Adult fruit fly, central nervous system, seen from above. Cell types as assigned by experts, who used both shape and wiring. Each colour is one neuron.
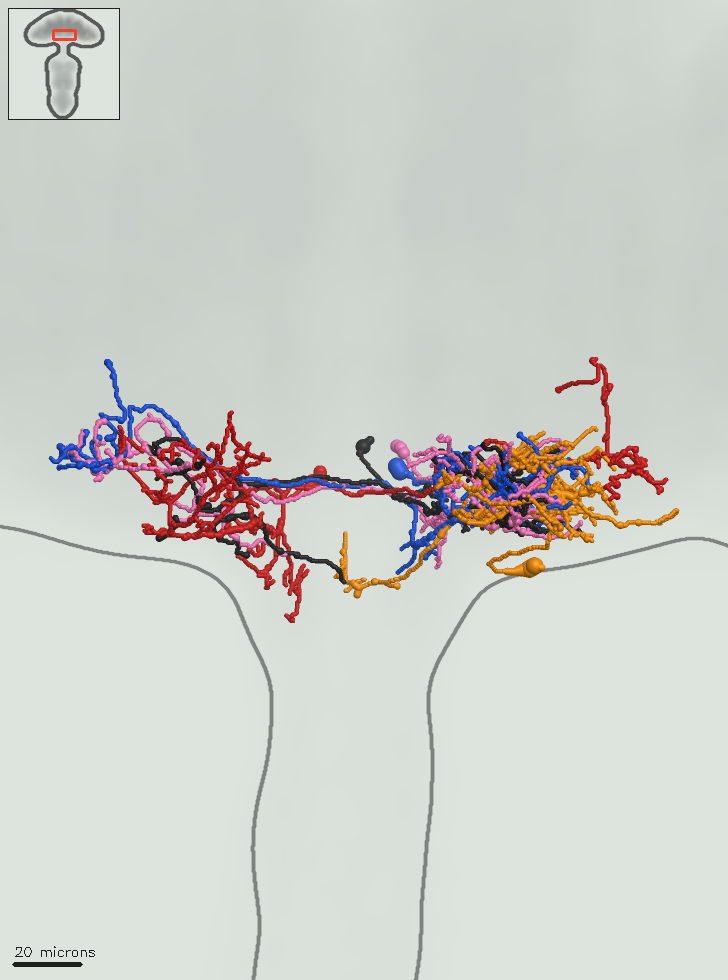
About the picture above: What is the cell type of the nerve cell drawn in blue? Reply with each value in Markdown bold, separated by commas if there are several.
**PS338**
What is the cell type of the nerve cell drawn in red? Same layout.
**PS339**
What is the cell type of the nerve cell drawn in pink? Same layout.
**PS344**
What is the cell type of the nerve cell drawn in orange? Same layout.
**PS237**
